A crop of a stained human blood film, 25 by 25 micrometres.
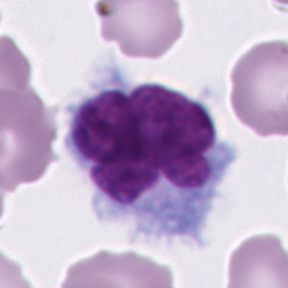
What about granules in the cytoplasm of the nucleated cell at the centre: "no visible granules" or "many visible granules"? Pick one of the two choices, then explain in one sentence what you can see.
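No visible granules. No distinct granules are visible in the cytoplasm.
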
